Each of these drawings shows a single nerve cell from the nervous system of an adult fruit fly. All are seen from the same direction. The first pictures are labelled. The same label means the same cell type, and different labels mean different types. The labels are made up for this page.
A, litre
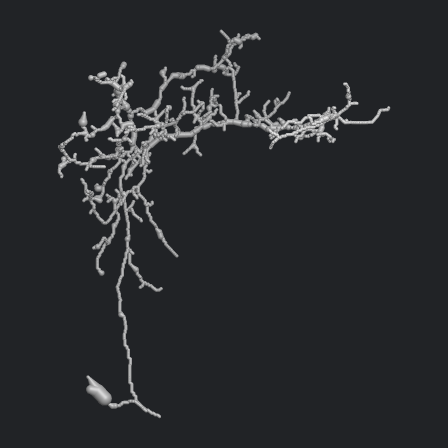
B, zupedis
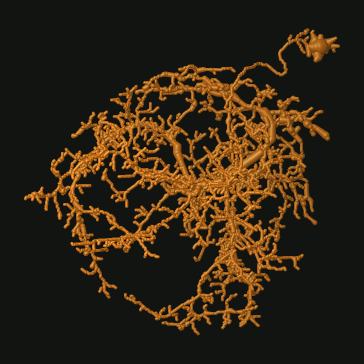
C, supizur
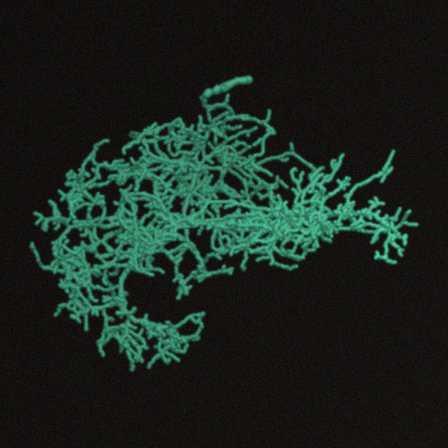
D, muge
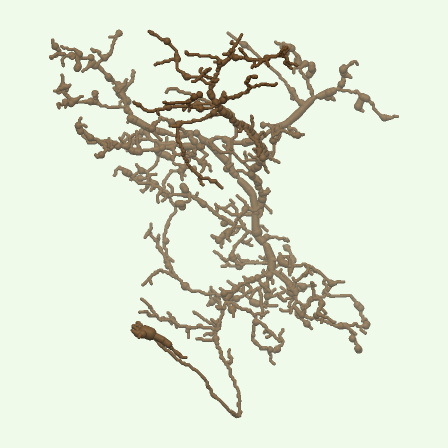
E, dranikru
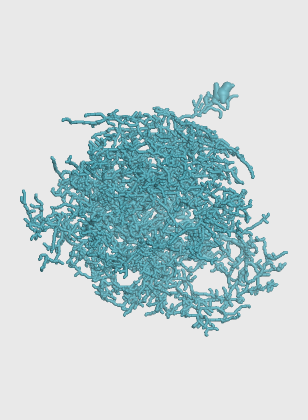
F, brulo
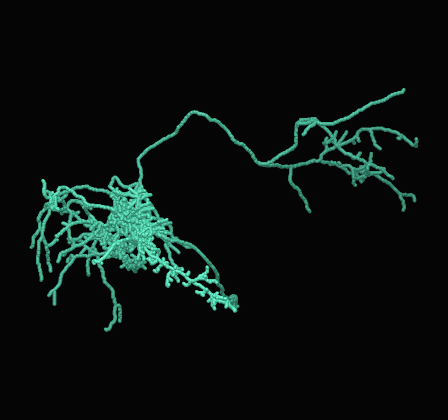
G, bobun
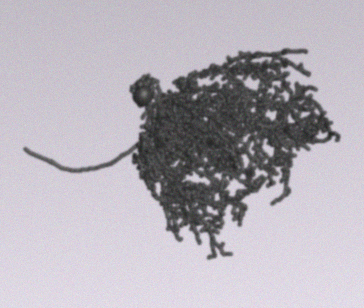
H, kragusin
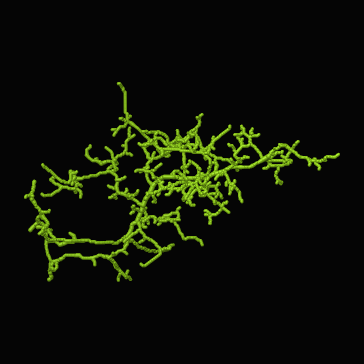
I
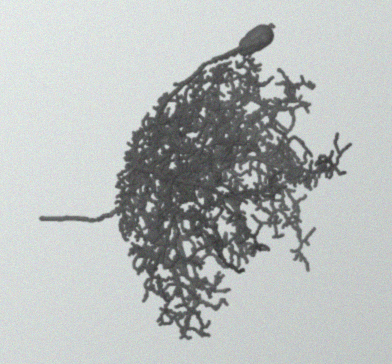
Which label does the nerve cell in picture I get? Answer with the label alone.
bobun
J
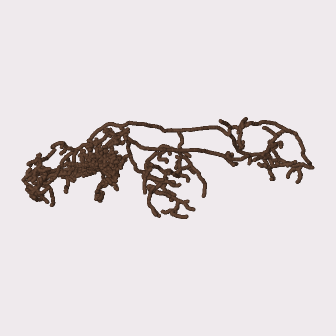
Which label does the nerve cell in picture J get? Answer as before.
brulo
